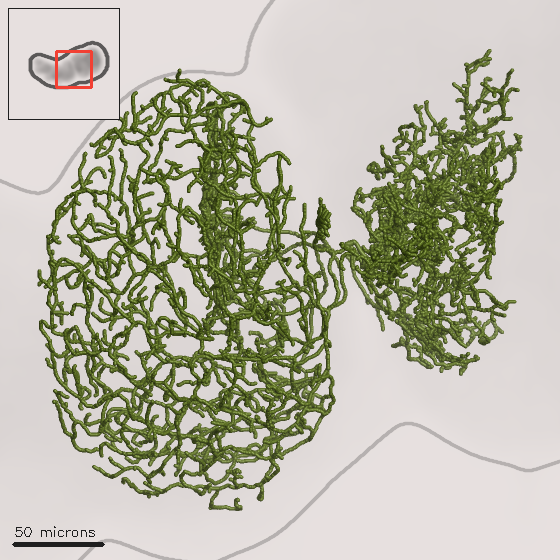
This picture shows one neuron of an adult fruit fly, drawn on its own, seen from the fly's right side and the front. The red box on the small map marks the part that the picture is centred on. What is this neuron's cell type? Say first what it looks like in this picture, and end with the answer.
From left to right in the picture it spans about 250 microns. The picture shows more than a hundred branch ends. This is a visual centrifugal neuron. The cell type is MeVC25.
